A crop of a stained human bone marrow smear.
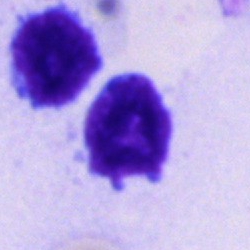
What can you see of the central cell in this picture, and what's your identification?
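Let me see: the outline is roughly round, though the edge is slightly bumpy and irregular. Along the lower edge, small knob-like blebs stick out. Almost the whole cell stains a deep, dark purple, apart from a paler lilac zone near the centre of the dark mass. What we have here is a lymphocyte.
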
